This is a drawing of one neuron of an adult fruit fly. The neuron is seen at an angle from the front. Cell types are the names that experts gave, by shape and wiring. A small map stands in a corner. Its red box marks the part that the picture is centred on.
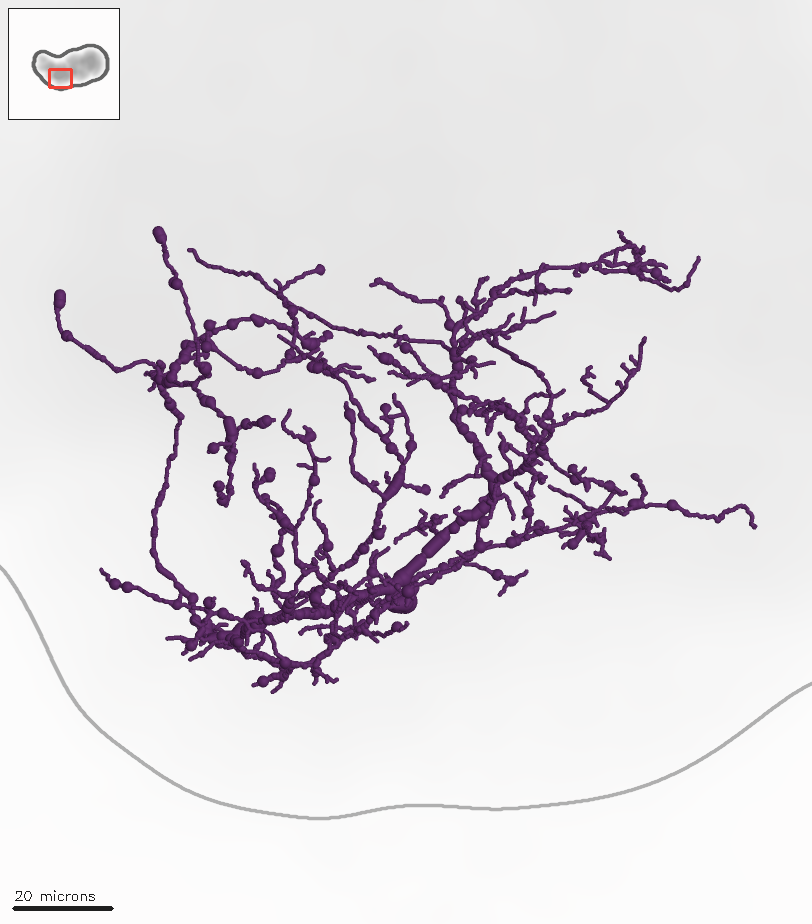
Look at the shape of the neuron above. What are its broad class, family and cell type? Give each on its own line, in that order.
nerve-cord intrinsic neuron
hemilineage 04B
IN04B019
